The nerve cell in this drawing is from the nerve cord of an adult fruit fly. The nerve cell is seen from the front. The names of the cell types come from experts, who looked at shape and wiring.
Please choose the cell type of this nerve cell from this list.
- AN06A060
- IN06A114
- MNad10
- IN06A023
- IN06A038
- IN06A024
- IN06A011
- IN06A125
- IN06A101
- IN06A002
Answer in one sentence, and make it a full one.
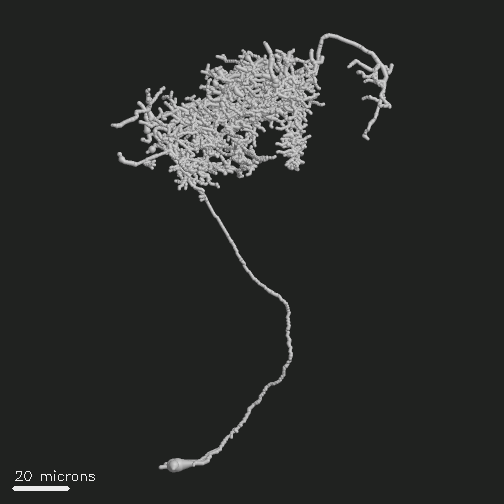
The cell type that this nerve cell has is IN06A002.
